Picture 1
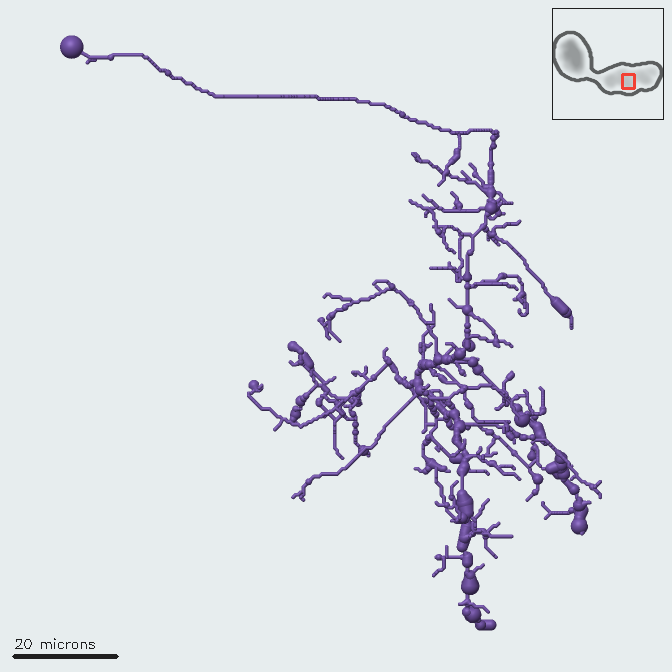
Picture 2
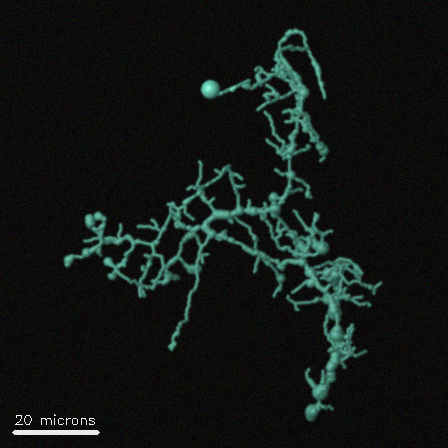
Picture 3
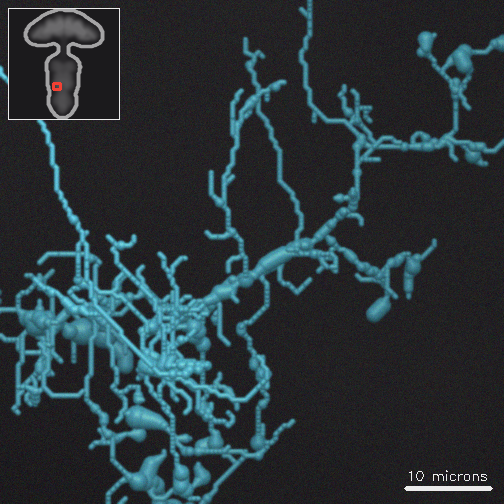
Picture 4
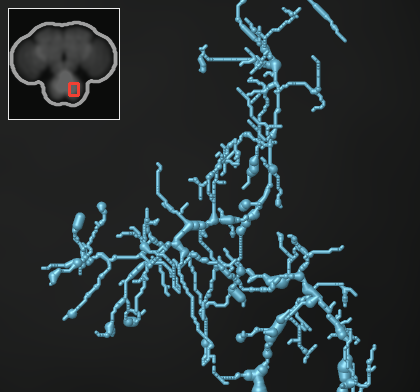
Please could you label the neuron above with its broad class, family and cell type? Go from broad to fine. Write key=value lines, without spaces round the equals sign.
broad_class=nerve-cord intrinsic neuron
family=hemilineage 19A
cell_type=IN19A079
